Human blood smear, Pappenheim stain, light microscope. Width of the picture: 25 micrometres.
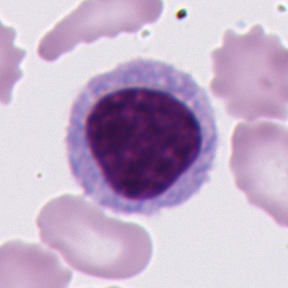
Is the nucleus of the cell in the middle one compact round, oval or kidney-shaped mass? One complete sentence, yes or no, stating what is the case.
Yes, there is one compact nucleus, round, oval or kidney-shaped, in this cell.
